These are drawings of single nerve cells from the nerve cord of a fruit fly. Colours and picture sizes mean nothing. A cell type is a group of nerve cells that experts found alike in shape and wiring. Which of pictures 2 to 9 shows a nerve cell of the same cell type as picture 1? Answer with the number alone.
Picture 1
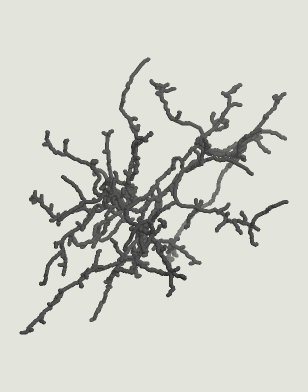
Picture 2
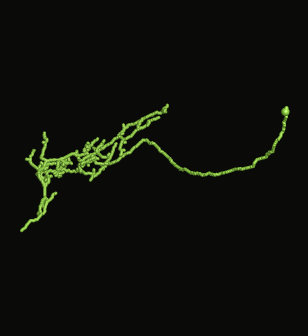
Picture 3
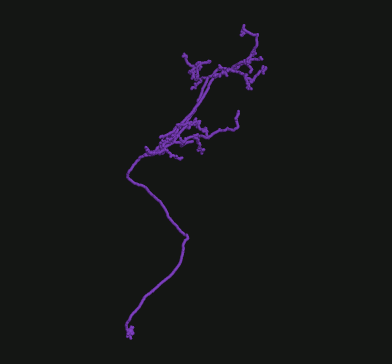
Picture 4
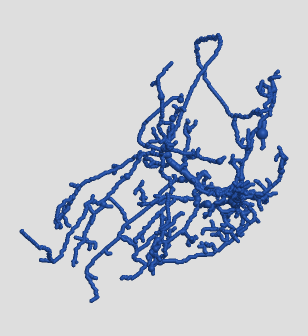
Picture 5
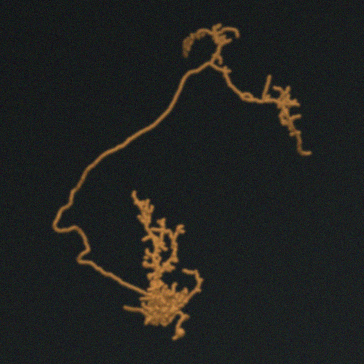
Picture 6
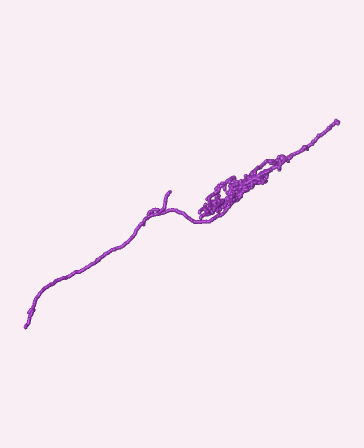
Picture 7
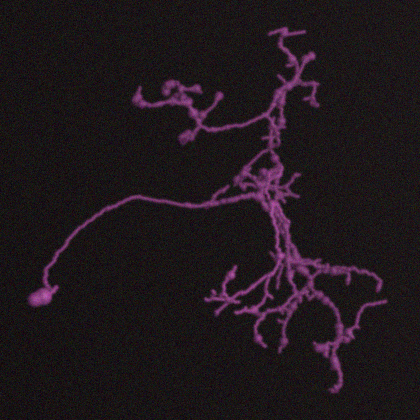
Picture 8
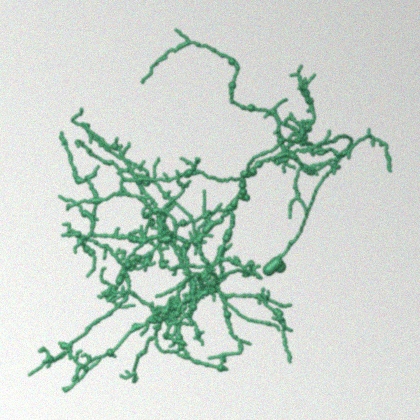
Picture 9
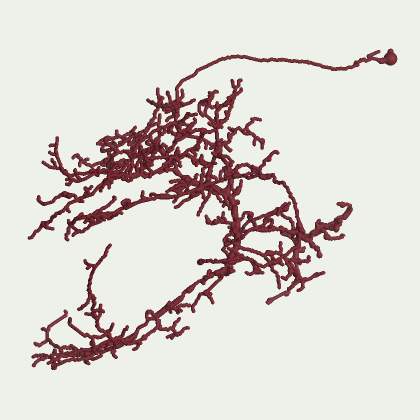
8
